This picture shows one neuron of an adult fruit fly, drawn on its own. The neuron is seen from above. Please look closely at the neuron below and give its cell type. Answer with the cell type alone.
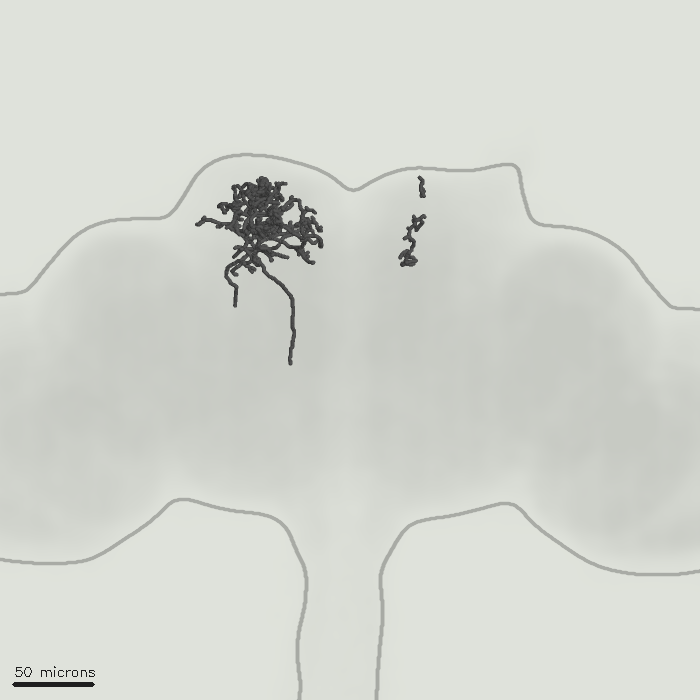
M_ilPNm90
